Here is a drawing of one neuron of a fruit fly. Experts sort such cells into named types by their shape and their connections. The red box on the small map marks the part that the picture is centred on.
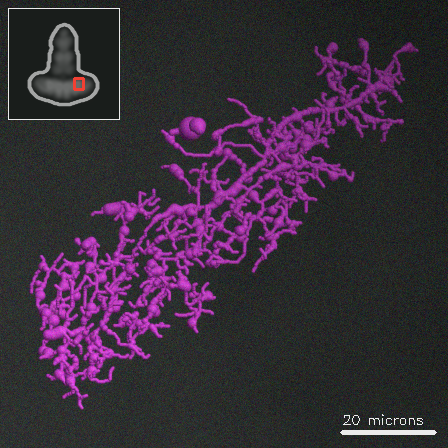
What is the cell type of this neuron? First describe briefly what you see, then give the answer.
The cell body is at the top of the picture. By the scale bar it is about 85 microns wide in this view. The picture shows more than a hundred branch ends. It is an optic-lobe intrinsic neuron. Its cell type is LPi2c.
